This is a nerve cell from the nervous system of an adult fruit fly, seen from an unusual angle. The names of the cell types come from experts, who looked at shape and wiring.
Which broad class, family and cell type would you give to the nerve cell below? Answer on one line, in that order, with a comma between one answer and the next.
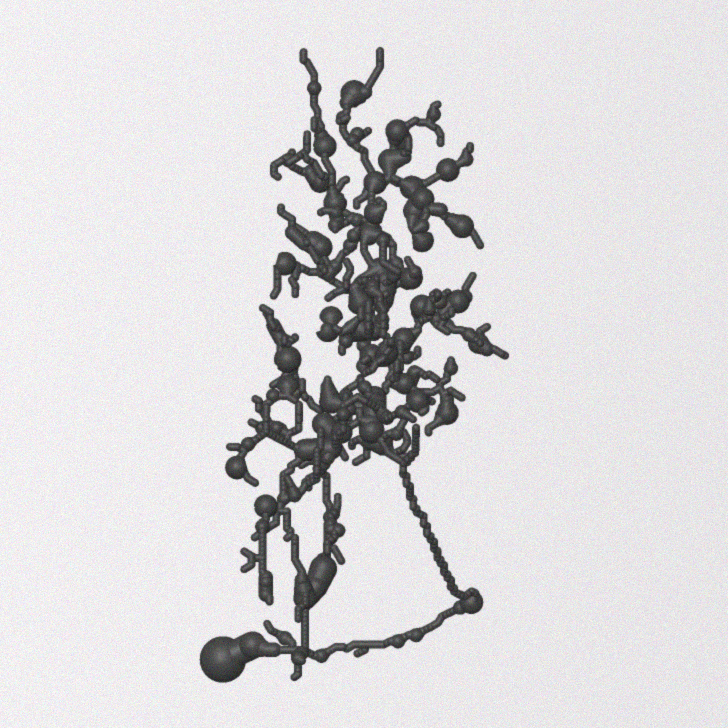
optic-lobe intrinsic neuron, Dm, Dm12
